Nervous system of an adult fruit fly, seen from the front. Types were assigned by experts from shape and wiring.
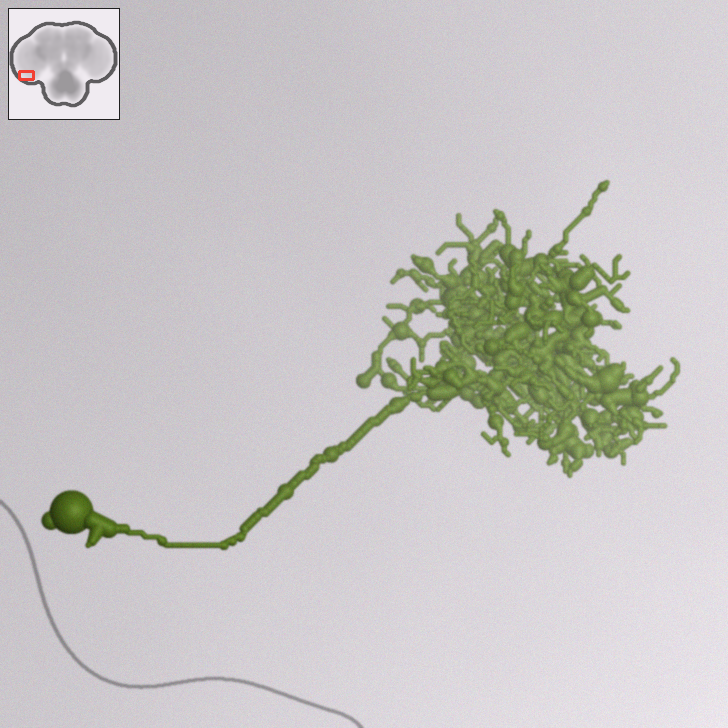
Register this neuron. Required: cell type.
Pm4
